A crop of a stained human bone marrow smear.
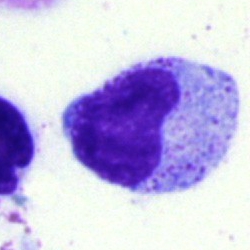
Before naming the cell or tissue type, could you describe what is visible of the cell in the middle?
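Look first at the left part of the cell, which the nucleus fills, while the cytoplasm is gathered on the right. The chromatin is dark purple and coarsely clumped. The cytoplasm is pale lilac-blue, with small reddish-purple granules scattered through it. The cell is a myelocyte.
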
